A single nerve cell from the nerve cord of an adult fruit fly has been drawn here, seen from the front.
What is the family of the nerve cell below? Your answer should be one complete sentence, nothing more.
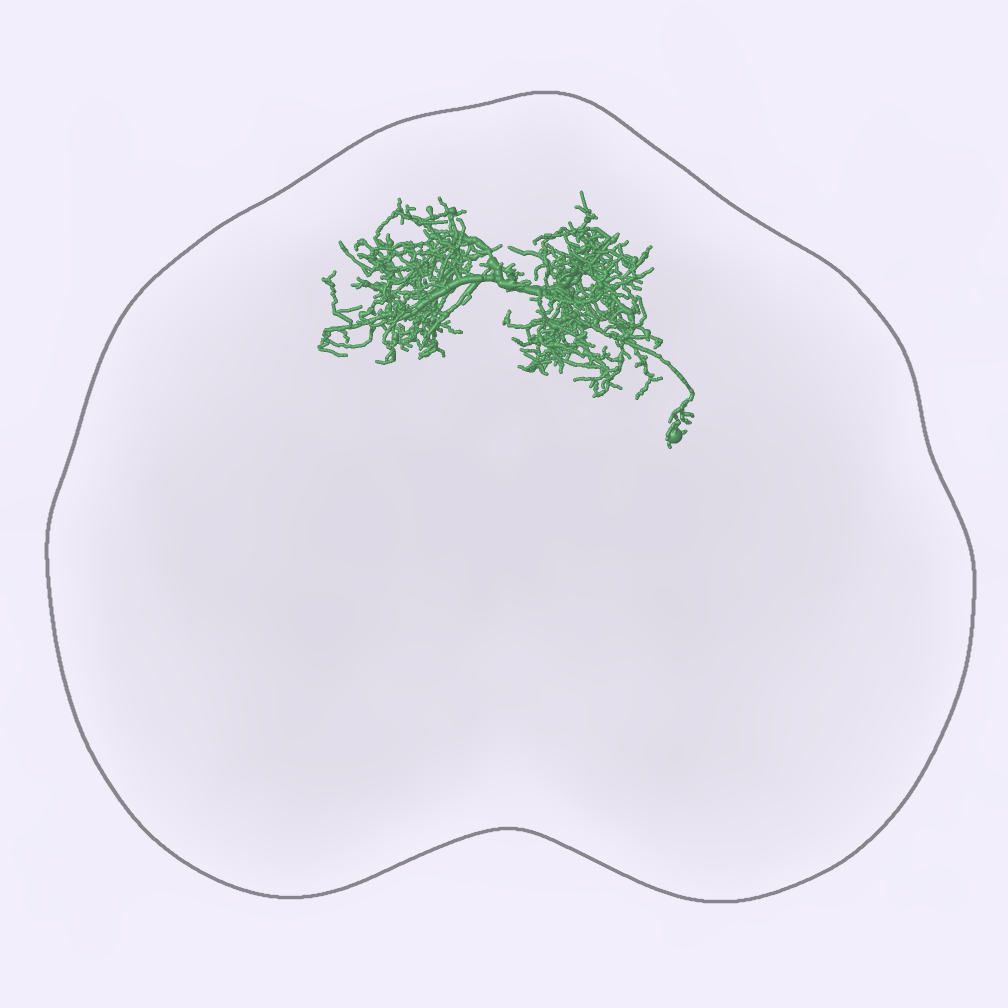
Of the families, hemilineage 18B is the one for this nerve cell.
